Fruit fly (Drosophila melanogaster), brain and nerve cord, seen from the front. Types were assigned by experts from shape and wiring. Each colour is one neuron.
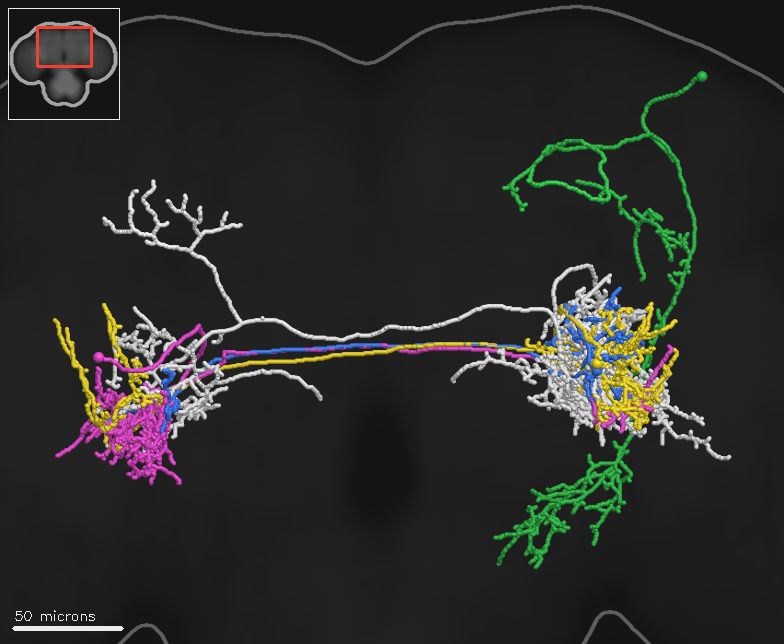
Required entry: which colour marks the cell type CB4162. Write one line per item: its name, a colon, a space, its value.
colour: blue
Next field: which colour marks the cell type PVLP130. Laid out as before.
colour: white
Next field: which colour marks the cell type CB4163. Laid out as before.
colour: magenta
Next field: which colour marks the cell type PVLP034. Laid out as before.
colour: yellow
